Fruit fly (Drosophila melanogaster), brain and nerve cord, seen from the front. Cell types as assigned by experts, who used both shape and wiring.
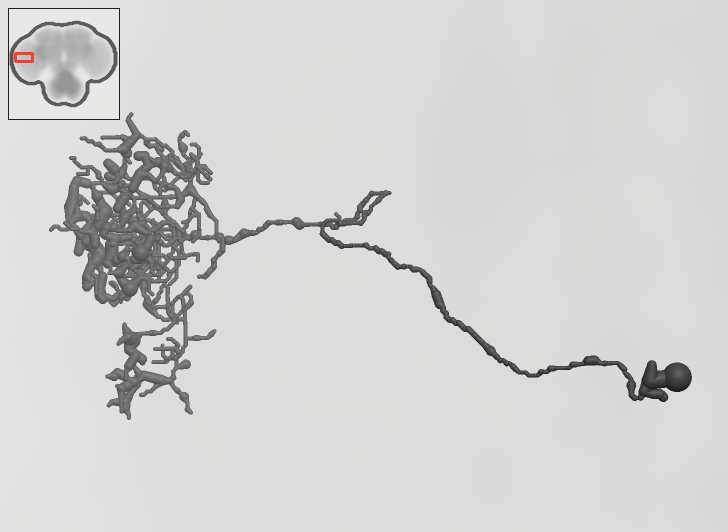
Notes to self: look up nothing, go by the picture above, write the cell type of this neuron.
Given: Dm4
